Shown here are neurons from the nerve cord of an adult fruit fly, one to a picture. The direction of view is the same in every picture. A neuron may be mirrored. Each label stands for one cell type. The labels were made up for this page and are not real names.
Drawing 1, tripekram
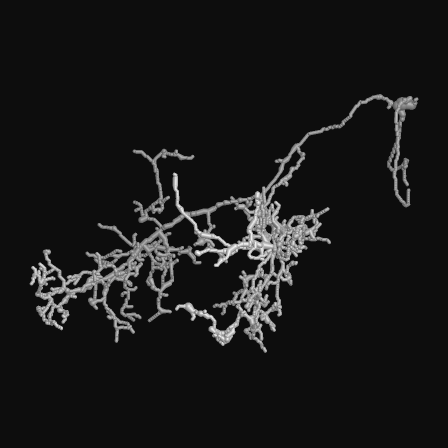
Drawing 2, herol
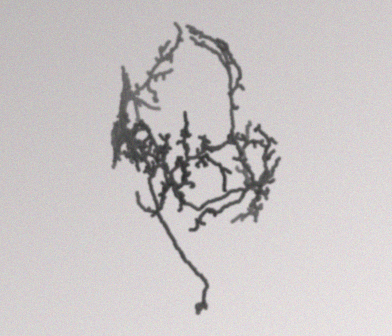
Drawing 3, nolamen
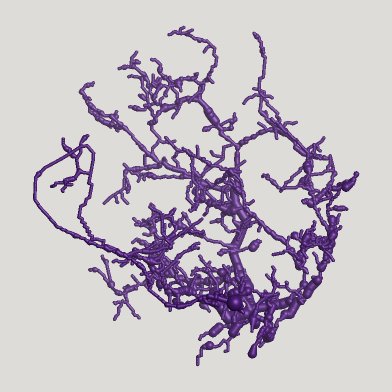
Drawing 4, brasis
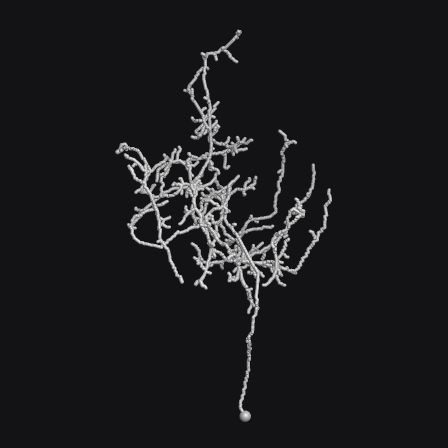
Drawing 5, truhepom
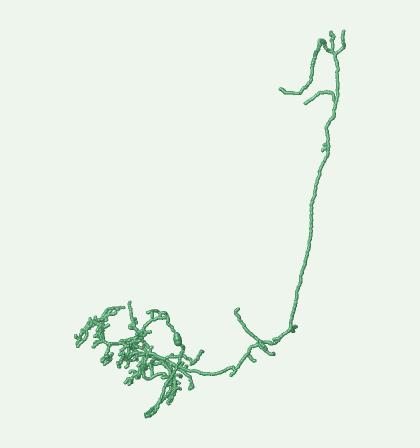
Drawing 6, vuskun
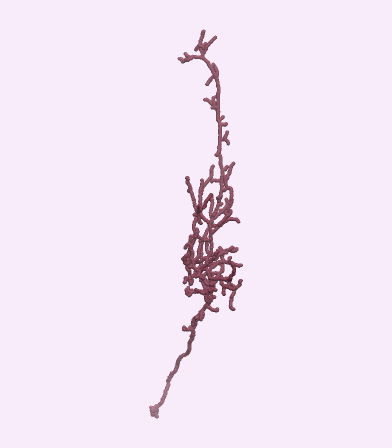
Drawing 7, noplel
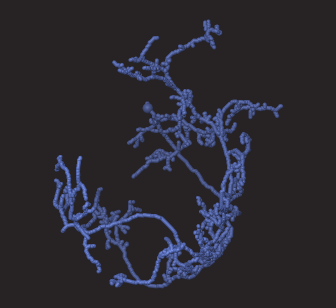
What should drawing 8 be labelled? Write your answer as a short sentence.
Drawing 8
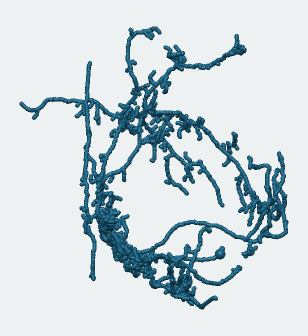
It belongs to noplel.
